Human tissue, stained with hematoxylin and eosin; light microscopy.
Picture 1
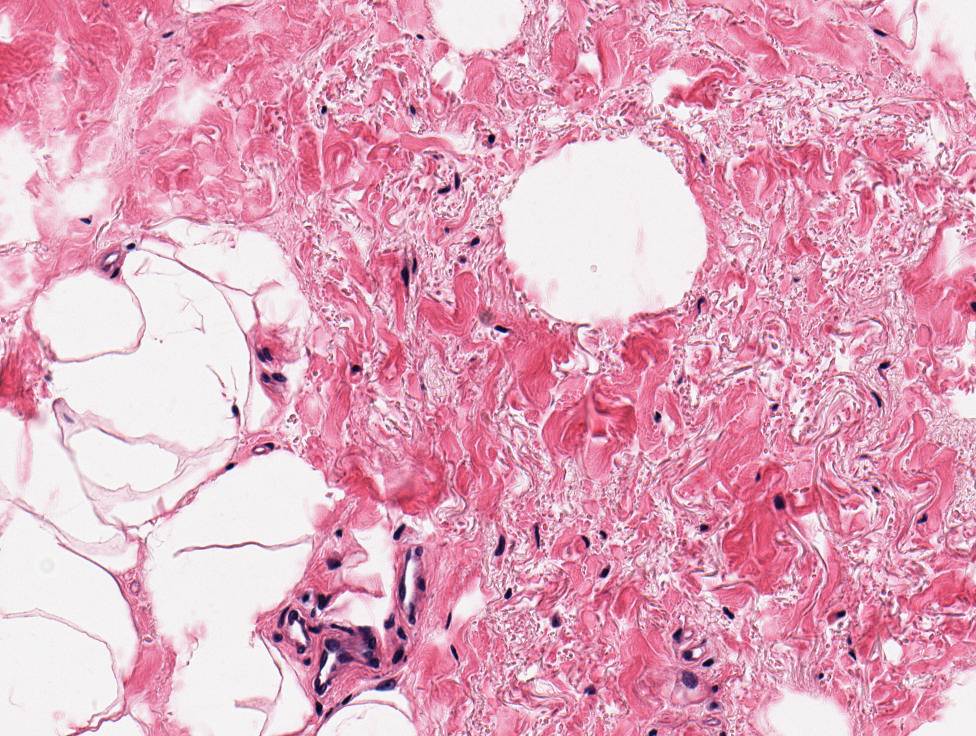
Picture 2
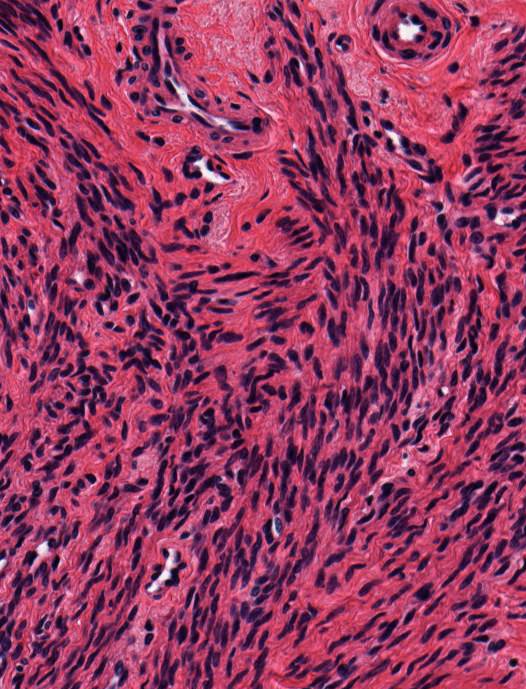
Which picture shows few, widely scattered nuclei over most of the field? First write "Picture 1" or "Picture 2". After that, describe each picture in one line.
Picture 1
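What picture 1 shows: Small dark elongated fibroblast nuclei are sparsely scattered among the collagen bundles.
What picture 2 shows: The field is filled by densely packed spindle cells arranged in interlacing fascicles.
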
